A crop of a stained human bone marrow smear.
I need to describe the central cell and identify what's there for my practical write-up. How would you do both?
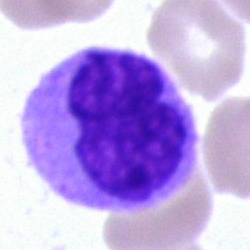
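Start with the outline: it is round and smooth. Now look at the nucleus, which has a clear notch on its left side that gives it a folded, kidney-like shape. It sits toward the right, leaving most of the cytoplasm on the left. That cytoplasm is pale lilac-blue. The cell is a monocyte.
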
